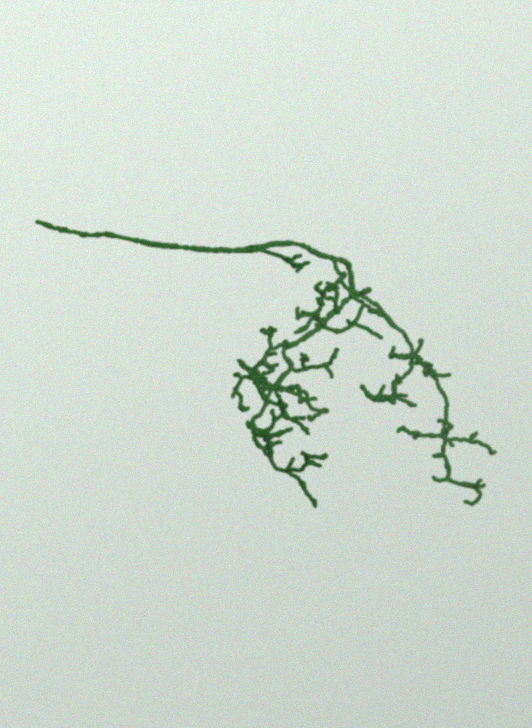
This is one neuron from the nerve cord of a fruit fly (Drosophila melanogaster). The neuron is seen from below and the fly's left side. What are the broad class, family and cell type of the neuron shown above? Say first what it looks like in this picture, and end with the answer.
The drawing shows no cell body. The picture shows dozens of branch ends. This is a descending neuron. Its family is DNge. Its cell type is DNge039.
